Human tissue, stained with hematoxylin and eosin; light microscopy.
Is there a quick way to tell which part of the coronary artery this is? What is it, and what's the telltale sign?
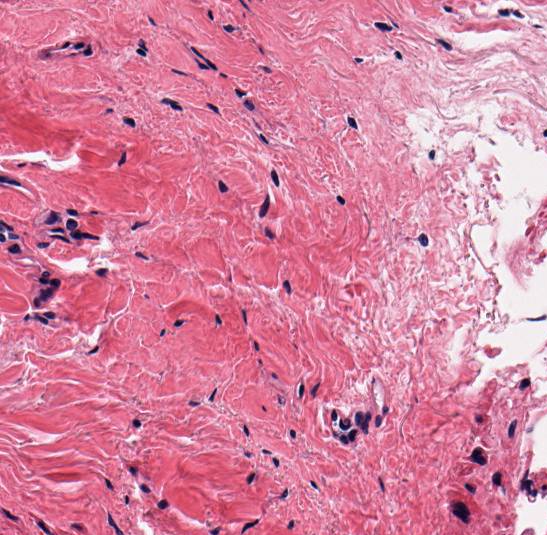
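The field shows the tunica adventitia. On the left, the collagen lies in bundles, some of them separated by thin white splits.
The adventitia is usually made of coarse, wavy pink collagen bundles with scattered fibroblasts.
Toward the right side, the collagen becomes looser and paler, made of fine, wispy fibres. Small, tight clusters of dark nuclei lie at the left edge and near the lower centre. Irregular clear empty spaces lie at the upper right edge of the field.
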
